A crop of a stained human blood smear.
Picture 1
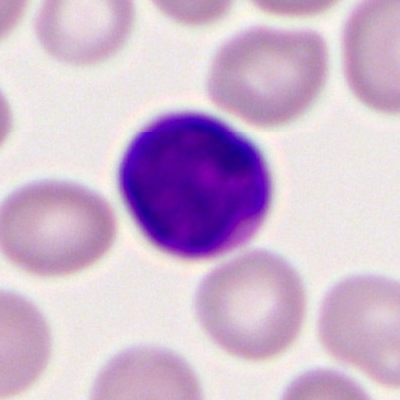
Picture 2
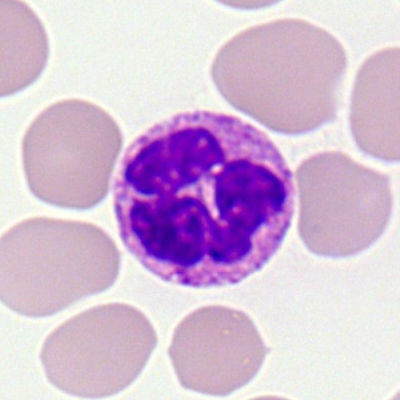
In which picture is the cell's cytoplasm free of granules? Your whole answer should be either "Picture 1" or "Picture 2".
Picture 1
